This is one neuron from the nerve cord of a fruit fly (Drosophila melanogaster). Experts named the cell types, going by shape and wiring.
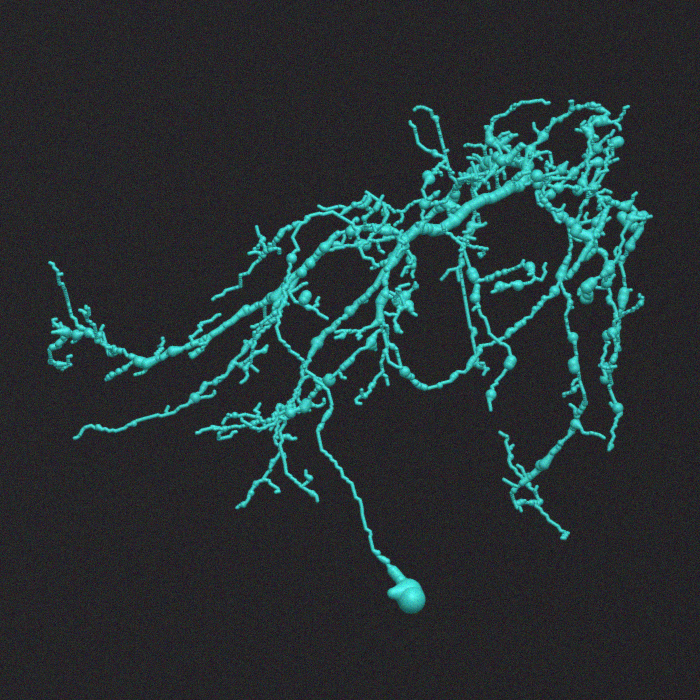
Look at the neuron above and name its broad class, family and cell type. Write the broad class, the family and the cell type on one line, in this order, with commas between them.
nerve-cord intrinsic neuron, hemilineage 03A, IN03A032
